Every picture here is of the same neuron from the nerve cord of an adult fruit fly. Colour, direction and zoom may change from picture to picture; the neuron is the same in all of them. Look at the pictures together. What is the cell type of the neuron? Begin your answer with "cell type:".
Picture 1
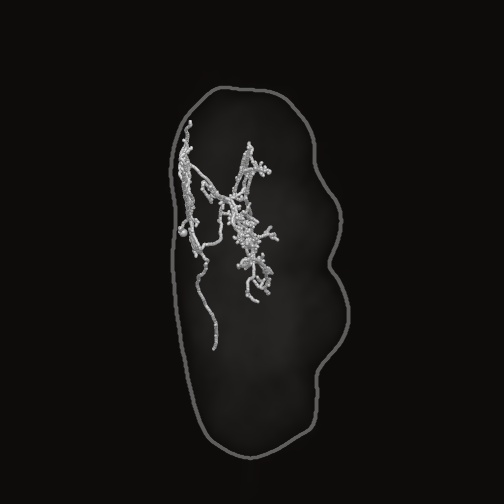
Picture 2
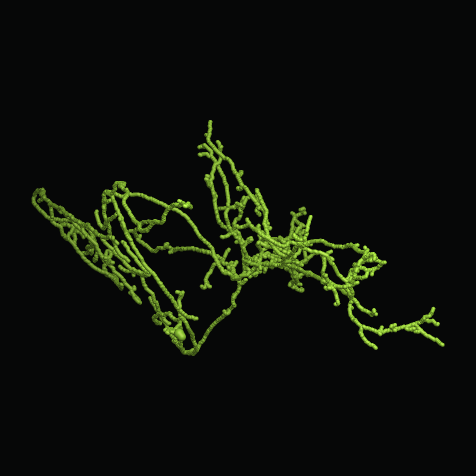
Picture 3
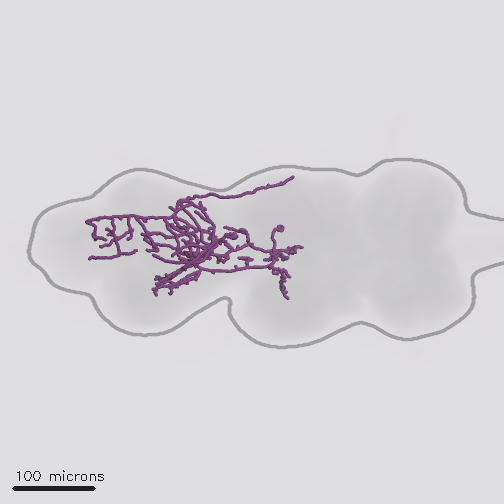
cell type: IN19B050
